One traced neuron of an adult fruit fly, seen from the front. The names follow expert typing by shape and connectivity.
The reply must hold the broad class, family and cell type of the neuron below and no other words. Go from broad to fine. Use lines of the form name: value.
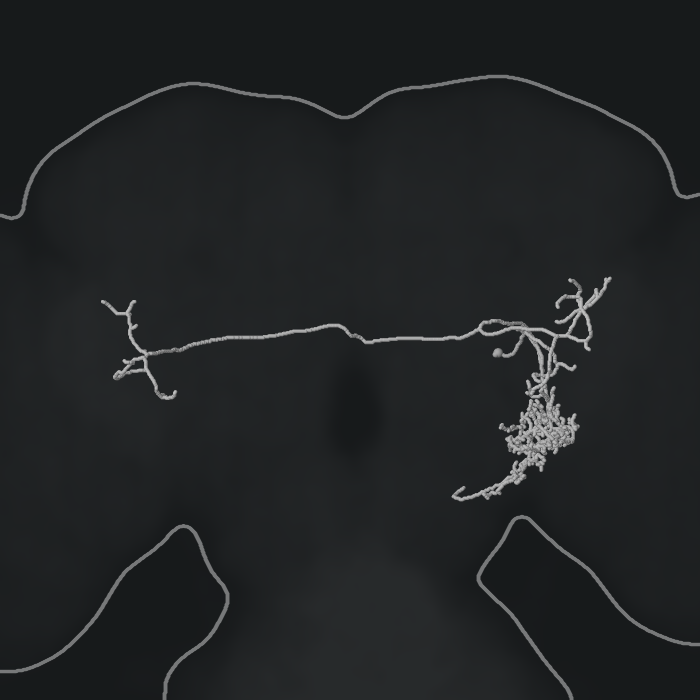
broad class: central-brain intrinsic neuron
family: hemilineage VLPl&p2_posterior
cell type: WED111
